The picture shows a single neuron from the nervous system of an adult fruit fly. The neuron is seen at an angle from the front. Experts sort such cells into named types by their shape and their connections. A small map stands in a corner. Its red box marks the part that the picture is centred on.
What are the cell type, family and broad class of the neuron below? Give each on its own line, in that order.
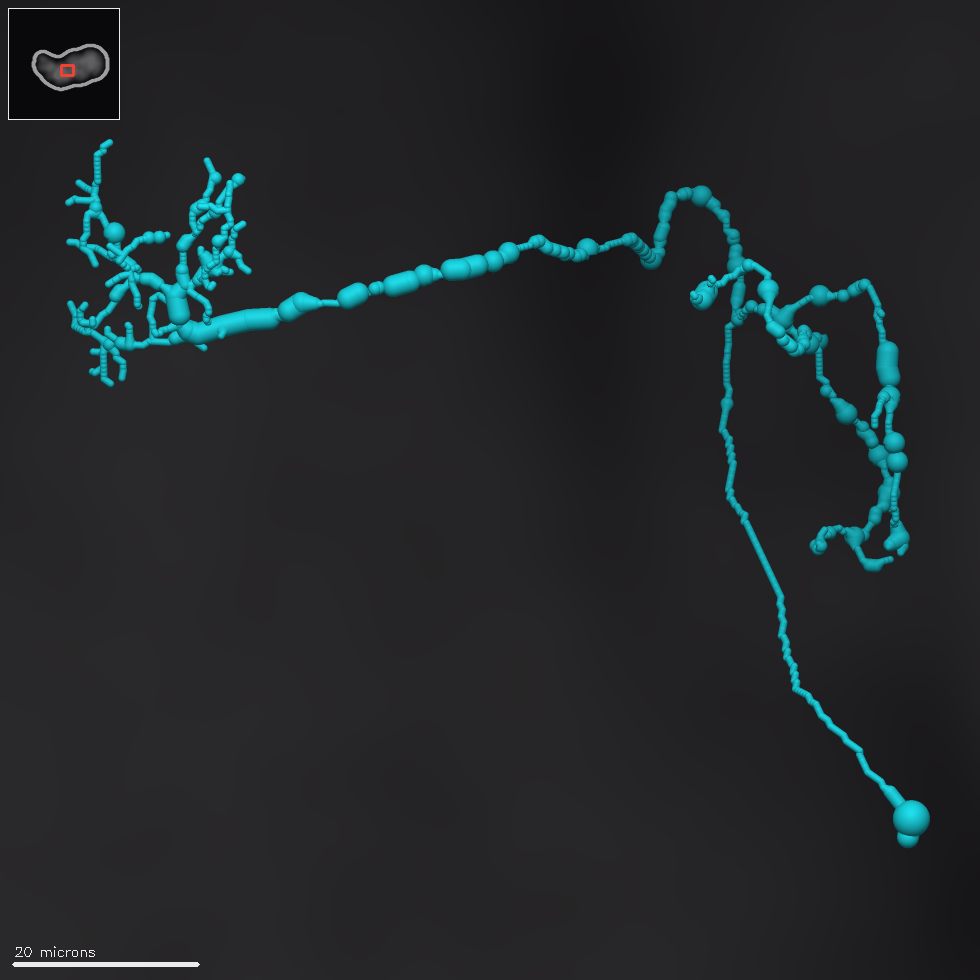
LC12
LC
visual projection neuron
